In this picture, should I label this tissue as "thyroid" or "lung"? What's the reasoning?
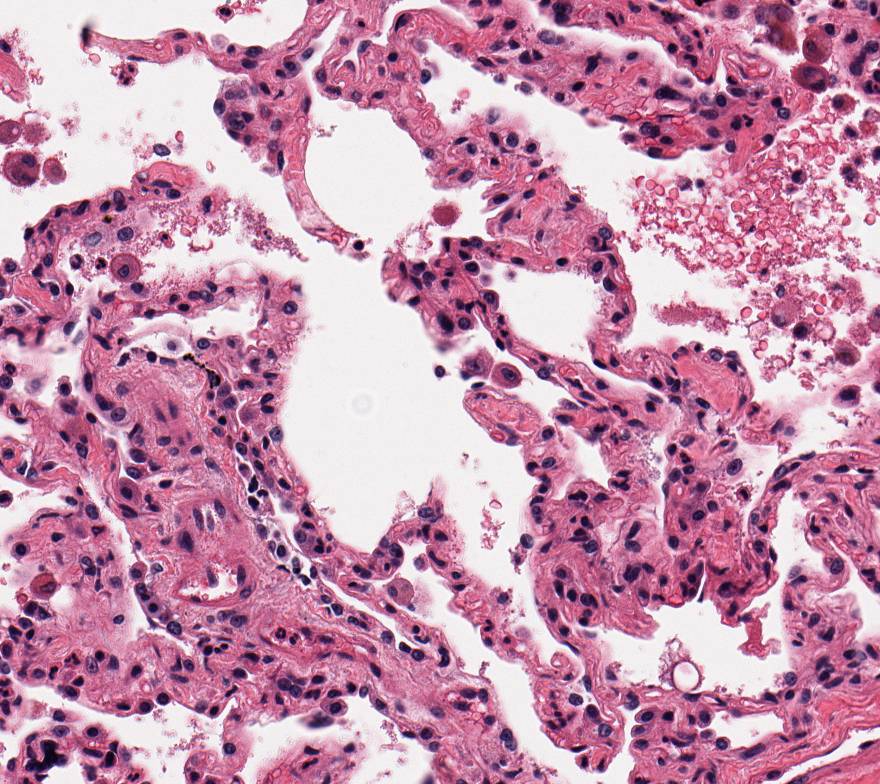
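This is lung. Its branching pink walls outline irregular empty spaces, the largest in the centre of the field.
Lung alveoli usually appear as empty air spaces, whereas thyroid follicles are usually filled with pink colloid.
Pink fibrous stroma with spindle-shaped nuclei thickens the wall cores, most broadly at lower left. Large rounded cells with abundant pink cytoplasm lie free in the spaces, chiefly upper left and upper right. Small black granular pigment specks lie along a wall left of centre.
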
